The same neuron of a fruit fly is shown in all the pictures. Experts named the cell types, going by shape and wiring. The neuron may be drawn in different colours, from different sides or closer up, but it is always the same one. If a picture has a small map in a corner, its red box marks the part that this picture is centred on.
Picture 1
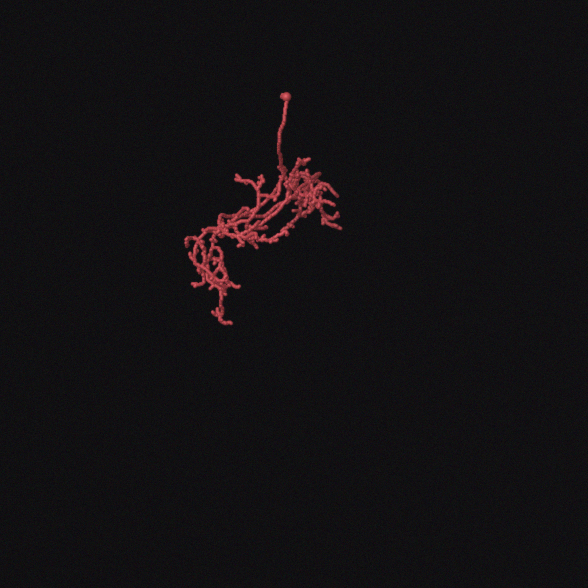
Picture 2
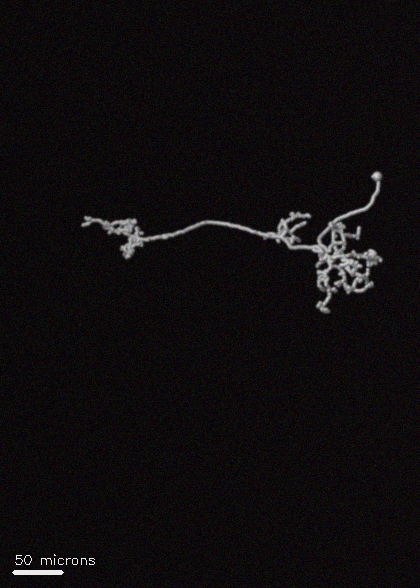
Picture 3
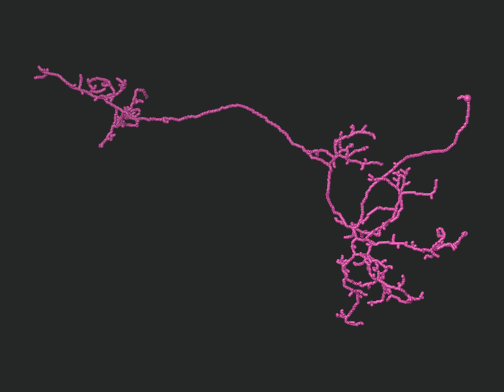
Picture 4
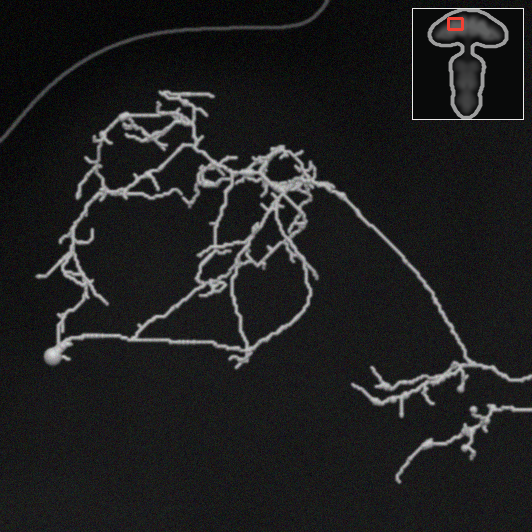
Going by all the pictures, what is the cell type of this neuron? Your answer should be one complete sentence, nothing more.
The type assigned to this neuron is AVLP022.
